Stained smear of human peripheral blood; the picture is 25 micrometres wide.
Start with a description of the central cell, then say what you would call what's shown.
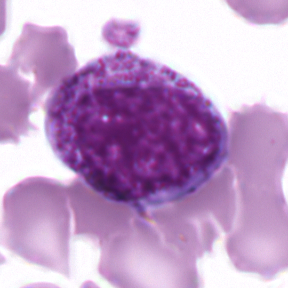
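Outline oval, edge smooth. No nucleoli seen. Little or no clear, granule-free cytoplasm visible. Small granular purple fragment just above top of cell. Myelocyte.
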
